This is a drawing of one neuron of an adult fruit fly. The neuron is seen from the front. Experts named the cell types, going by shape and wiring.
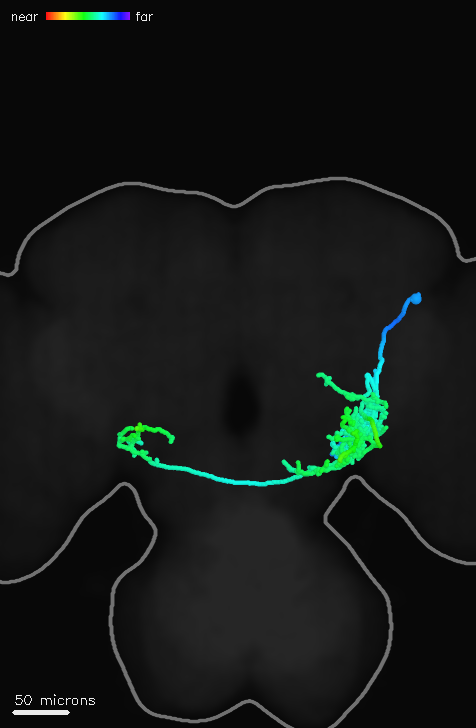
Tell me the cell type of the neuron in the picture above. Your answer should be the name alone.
WED106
